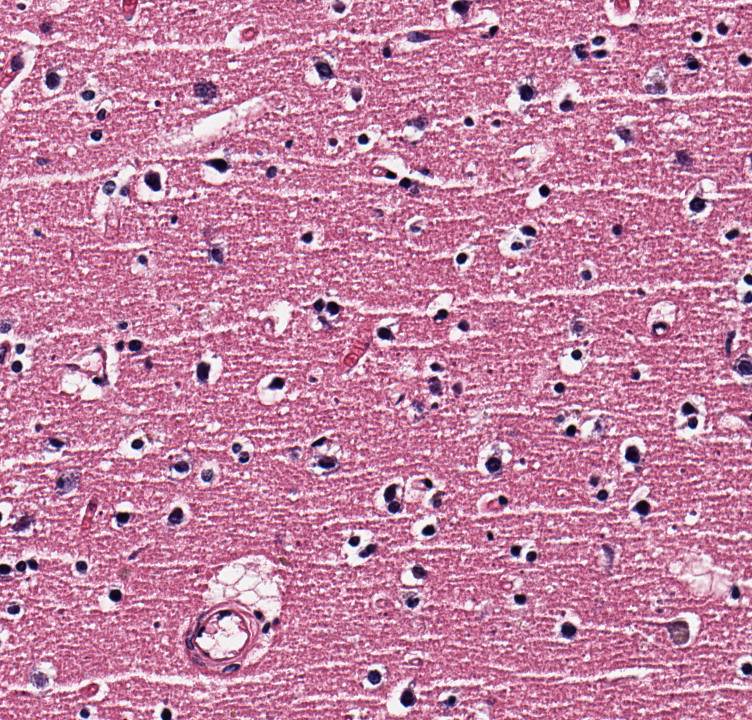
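cerebral cortex, haematoxylin and eosin stain. Pink, finely granular, fibrillary matrix filling the field; cells scattered singly and fairly evenly, not clustered or layered; no glands or epithelium. Lower left: small round vessel, thin pink wall, surrounded by clear, bubbly, vacuolated space.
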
